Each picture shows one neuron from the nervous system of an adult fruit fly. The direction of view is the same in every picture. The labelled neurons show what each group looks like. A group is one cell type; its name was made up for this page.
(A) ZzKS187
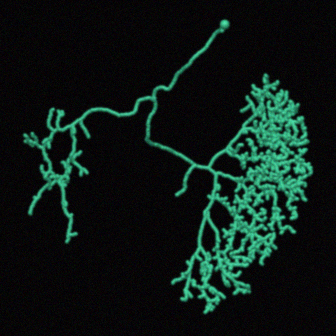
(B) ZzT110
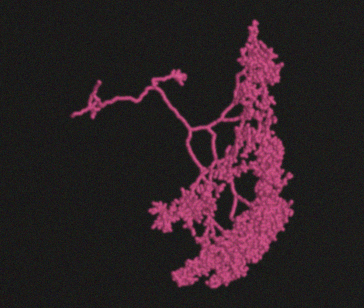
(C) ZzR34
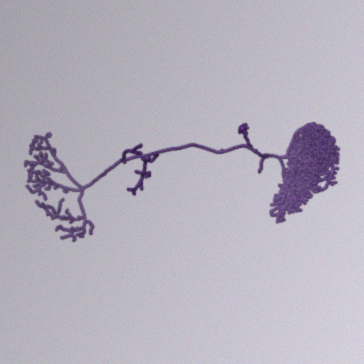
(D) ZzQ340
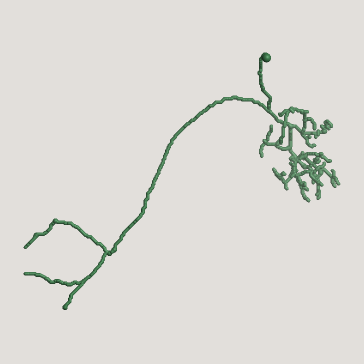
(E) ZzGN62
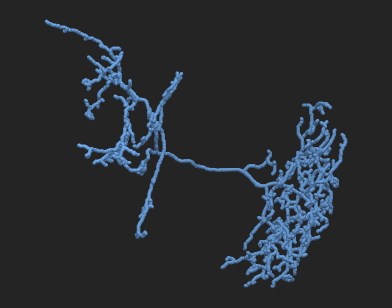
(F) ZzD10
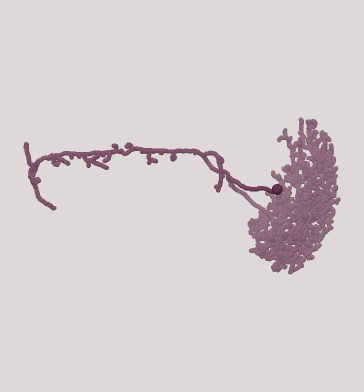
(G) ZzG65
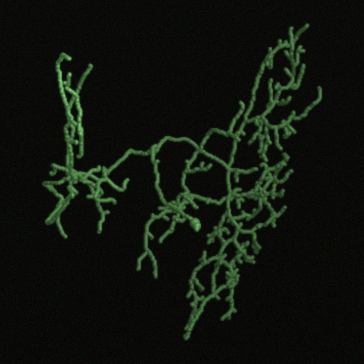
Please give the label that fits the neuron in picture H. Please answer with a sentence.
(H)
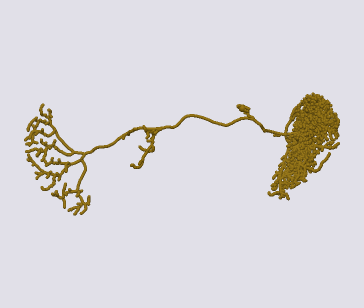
It belongs to ZzR34.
